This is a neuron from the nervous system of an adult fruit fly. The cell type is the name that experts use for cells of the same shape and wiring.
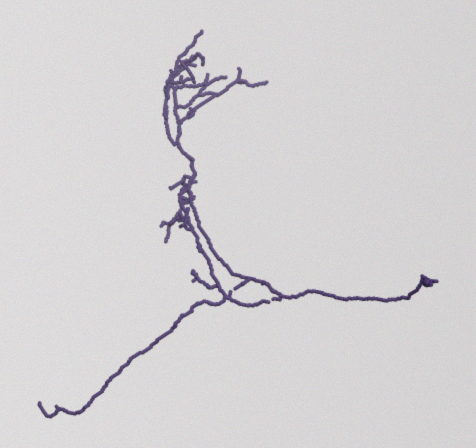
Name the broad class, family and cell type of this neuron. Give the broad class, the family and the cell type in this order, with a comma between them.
central-brain intrinsic neuron, hemilineage EBa1, SMP166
